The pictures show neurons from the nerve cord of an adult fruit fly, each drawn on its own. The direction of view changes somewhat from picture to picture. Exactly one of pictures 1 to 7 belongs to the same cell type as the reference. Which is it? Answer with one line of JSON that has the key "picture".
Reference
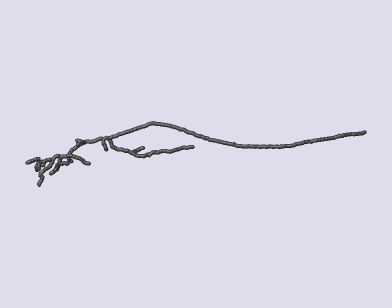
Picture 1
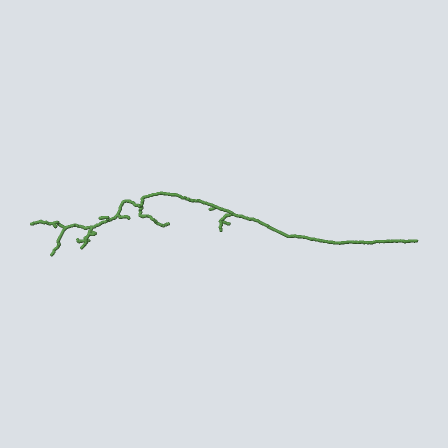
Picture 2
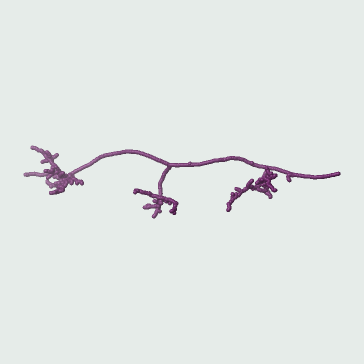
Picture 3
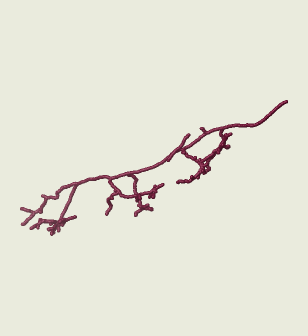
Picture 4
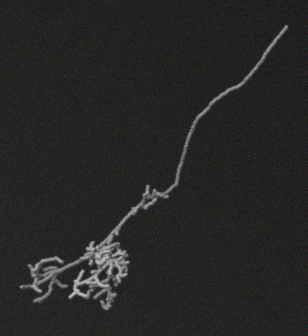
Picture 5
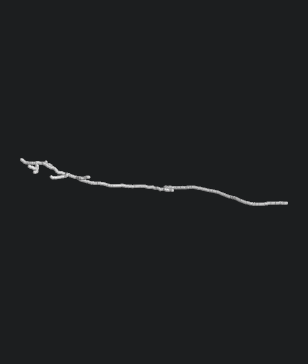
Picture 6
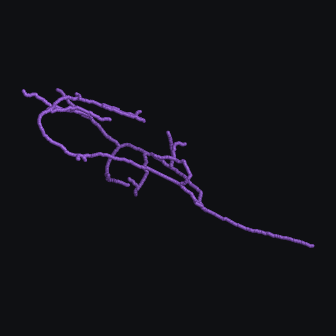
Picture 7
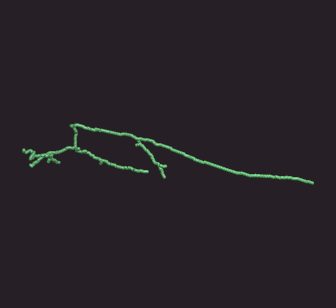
{"picture": 1}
